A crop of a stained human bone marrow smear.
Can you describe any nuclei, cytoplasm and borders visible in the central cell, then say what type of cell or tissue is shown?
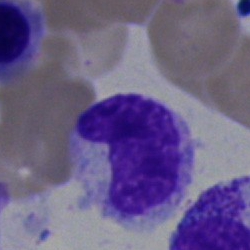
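Point one is the nucleus, which is kidney-shaped, with a deep indentation opening toward the left. Point two, its chromatin is coarse and clumped, lighter patches lying between darker areas. Point three, the cytoplasm is moderate in amount and widest in that notch, at the lower left. Point four, coarse dark granules are lacking in it. The cell is a band neutrophil.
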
